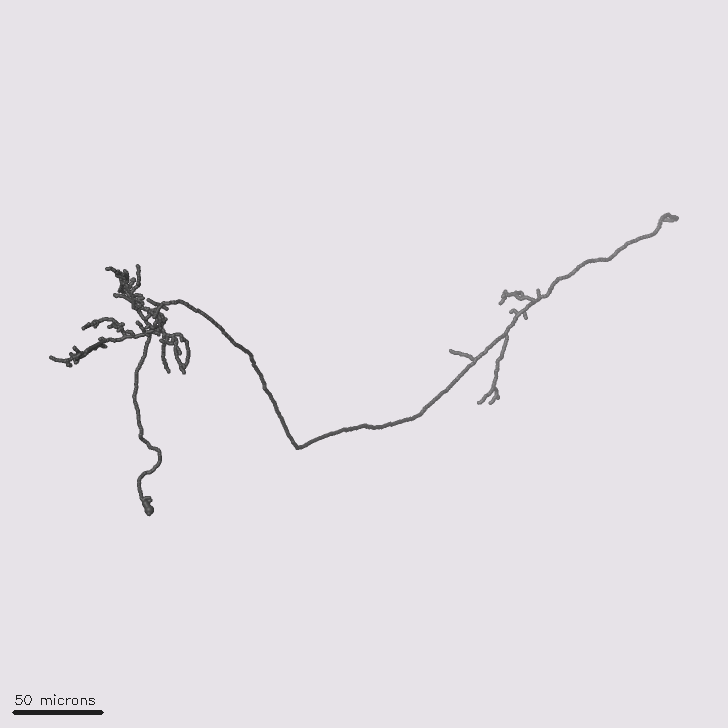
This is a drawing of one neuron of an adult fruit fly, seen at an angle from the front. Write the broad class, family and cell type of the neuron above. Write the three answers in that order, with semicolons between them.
descending neuron; hemilineage LB12; DNg05_b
